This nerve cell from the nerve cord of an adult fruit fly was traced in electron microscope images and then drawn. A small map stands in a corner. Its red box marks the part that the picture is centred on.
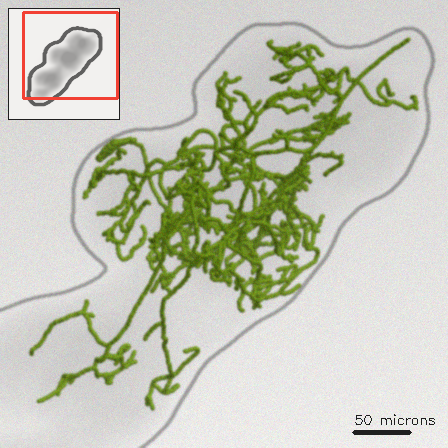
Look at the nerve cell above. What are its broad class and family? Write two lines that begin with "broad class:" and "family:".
broad class: ascending neuron
family: hemilineage 27X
